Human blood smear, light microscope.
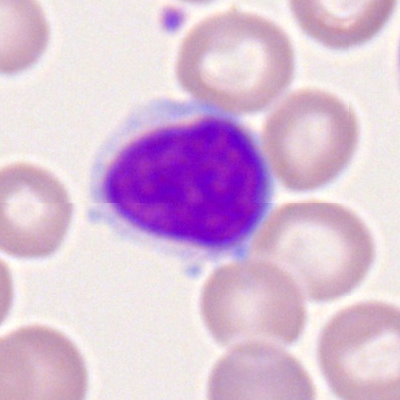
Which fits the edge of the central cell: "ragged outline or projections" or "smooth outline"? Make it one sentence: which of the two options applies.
This cell's outline is not smooth but rough.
